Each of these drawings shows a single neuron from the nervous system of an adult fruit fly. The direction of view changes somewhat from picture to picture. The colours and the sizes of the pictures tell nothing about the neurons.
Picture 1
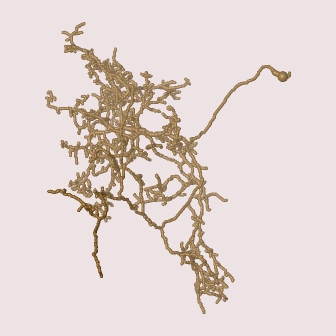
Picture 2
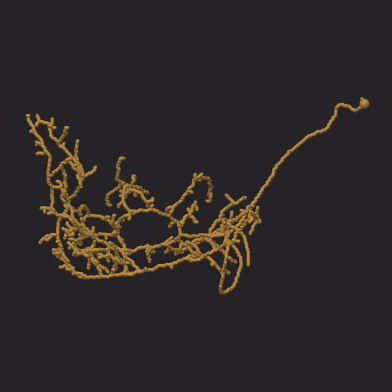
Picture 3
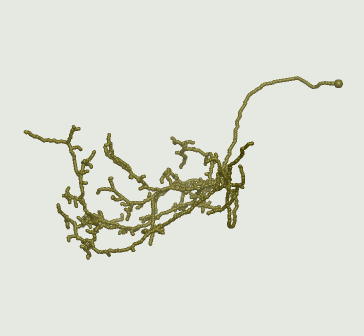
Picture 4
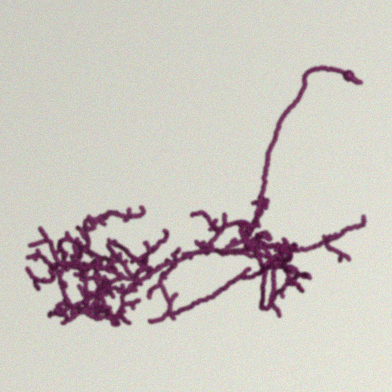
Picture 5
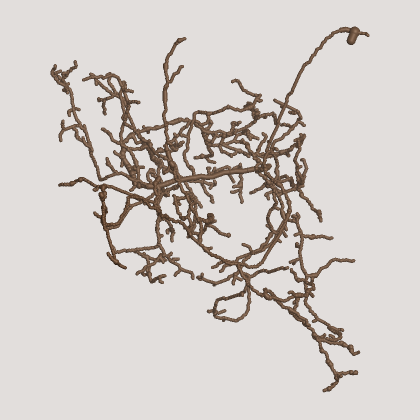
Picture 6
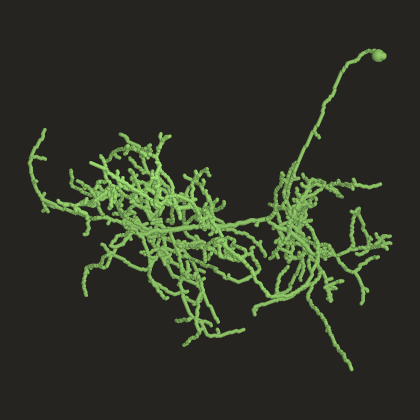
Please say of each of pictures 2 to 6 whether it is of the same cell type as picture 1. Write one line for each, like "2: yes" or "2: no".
2: no
3: no
4: no
5: yes
6: yes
